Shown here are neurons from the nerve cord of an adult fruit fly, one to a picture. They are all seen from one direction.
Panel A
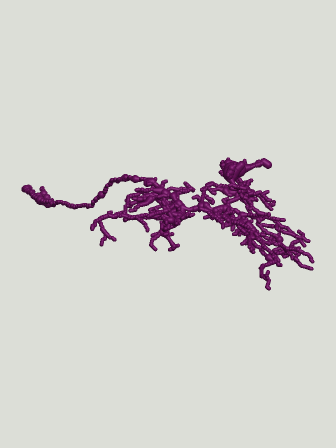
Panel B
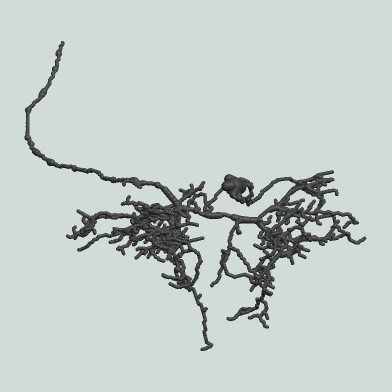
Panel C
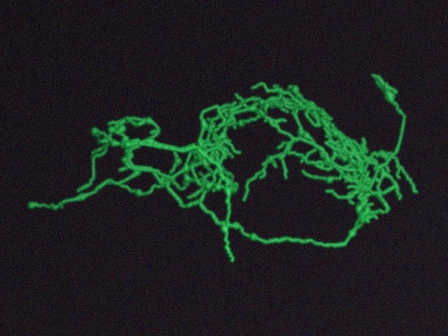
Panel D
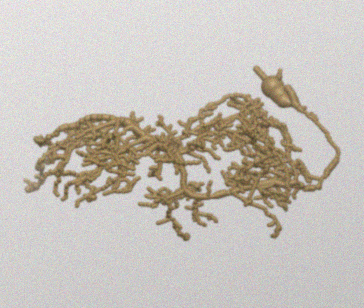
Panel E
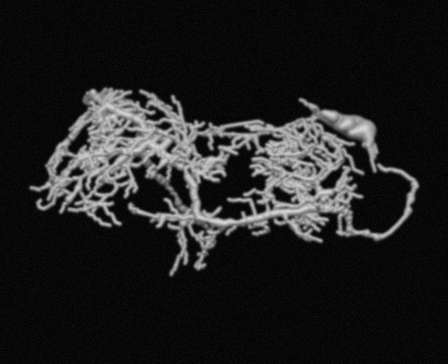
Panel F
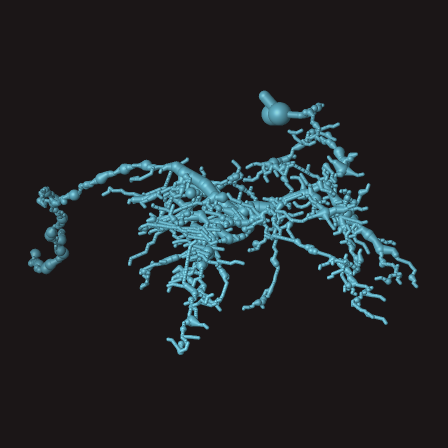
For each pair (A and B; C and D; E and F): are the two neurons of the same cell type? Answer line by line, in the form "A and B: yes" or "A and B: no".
A and B: yes
C and D: yes
E and F: no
